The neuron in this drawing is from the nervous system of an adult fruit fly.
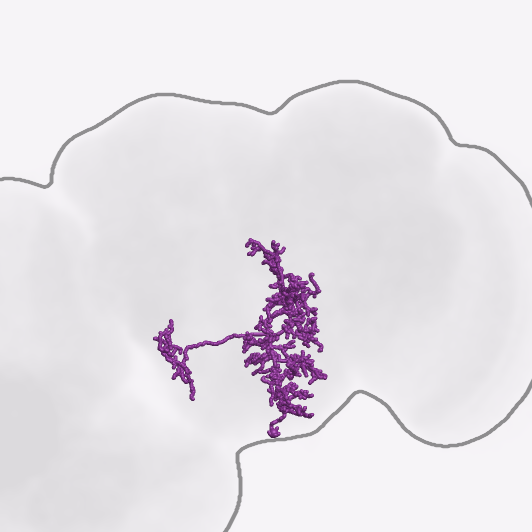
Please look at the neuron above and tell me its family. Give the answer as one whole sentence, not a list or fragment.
Family hemilineage LB6 is the family of this neuron.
